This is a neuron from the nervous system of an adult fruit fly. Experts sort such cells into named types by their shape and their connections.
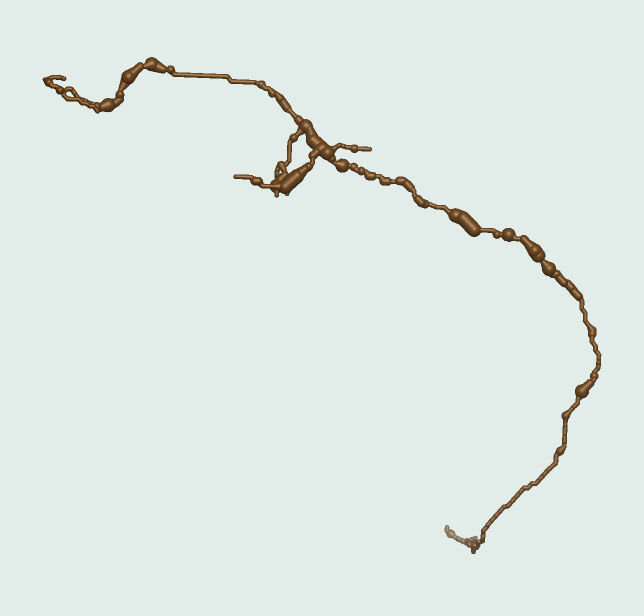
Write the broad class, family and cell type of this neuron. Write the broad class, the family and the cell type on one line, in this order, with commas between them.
sensory neuron entering the brain, class hygrosensory, HRN_VP4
